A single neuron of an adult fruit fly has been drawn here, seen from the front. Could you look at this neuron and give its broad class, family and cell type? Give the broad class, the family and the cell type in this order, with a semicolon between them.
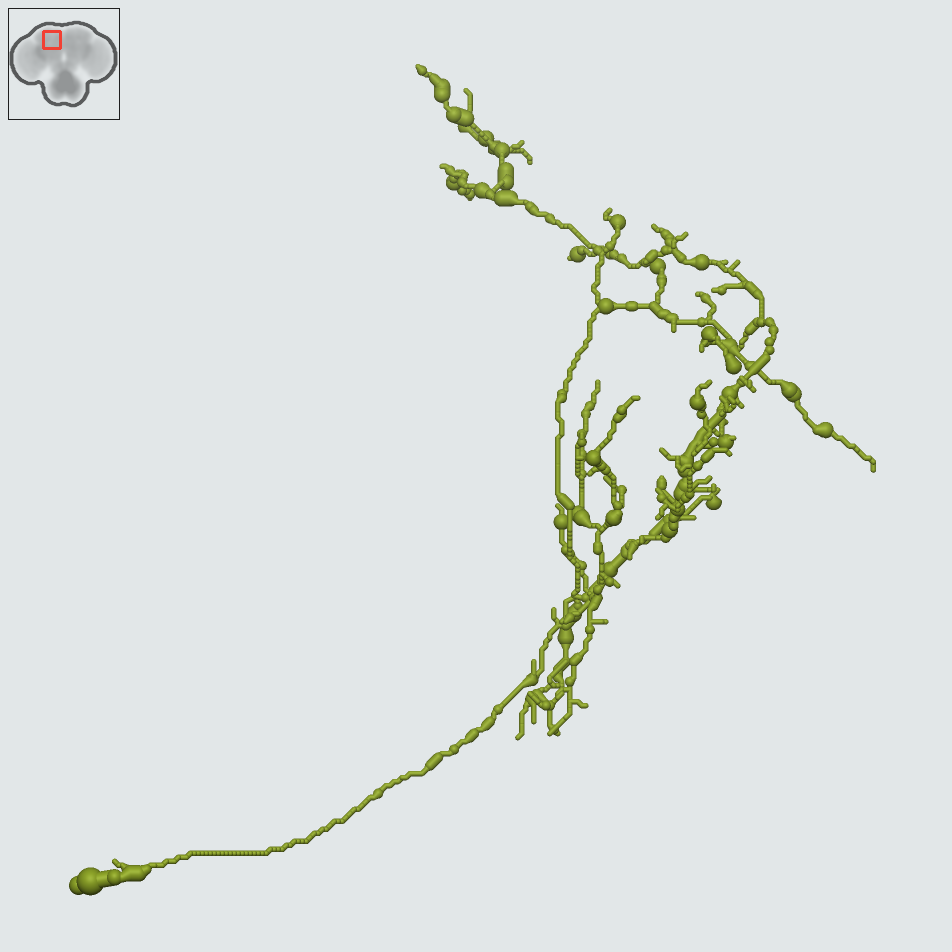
central-brain intrinsic neuron; hemilineage EBa1; CRE055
